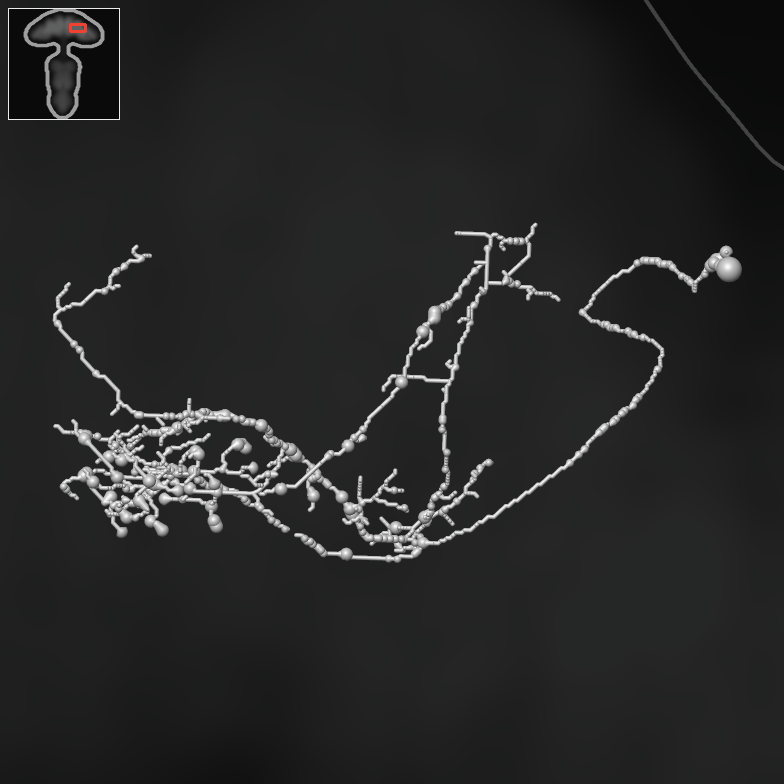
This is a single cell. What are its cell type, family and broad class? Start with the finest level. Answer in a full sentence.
Type CB1212 of hemilineage SLPav2, a central-brain intrinsic neuron.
